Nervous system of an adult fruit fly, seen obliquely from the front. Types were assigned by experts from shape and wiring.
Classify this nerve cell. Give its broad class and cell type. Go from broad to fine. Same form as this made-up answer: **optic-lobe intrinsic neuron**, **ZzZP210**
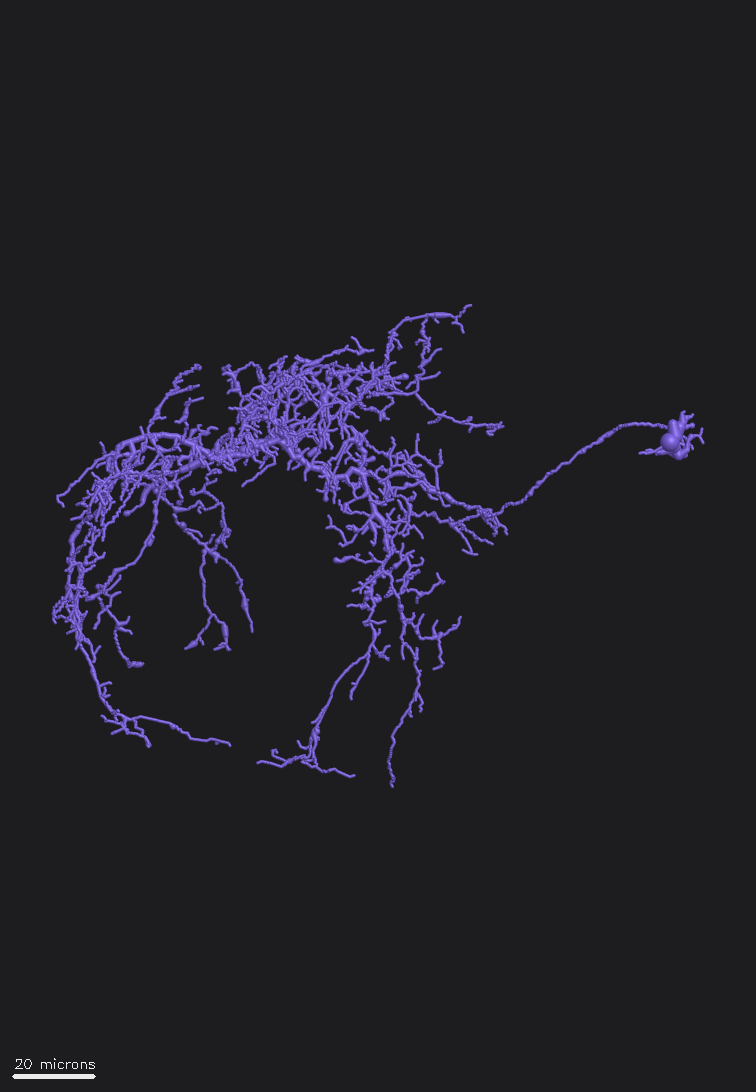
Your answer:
**nerve-cord intrinsic neuron**, **INXXX073**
